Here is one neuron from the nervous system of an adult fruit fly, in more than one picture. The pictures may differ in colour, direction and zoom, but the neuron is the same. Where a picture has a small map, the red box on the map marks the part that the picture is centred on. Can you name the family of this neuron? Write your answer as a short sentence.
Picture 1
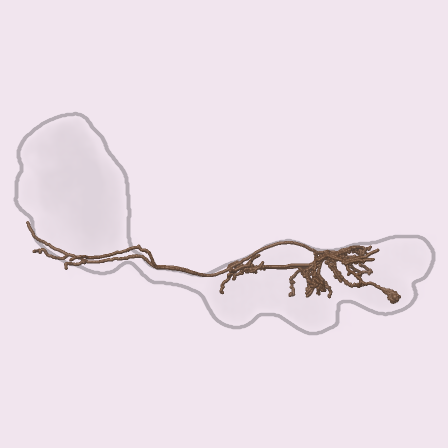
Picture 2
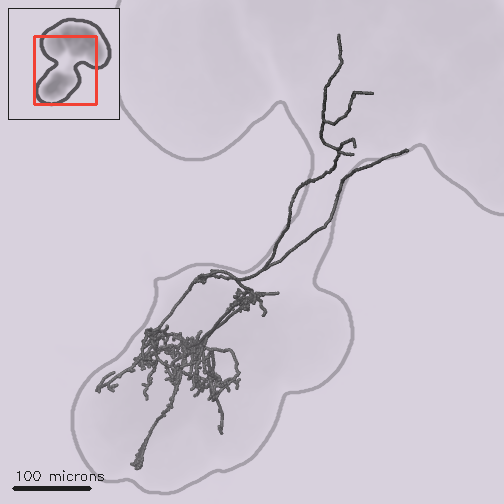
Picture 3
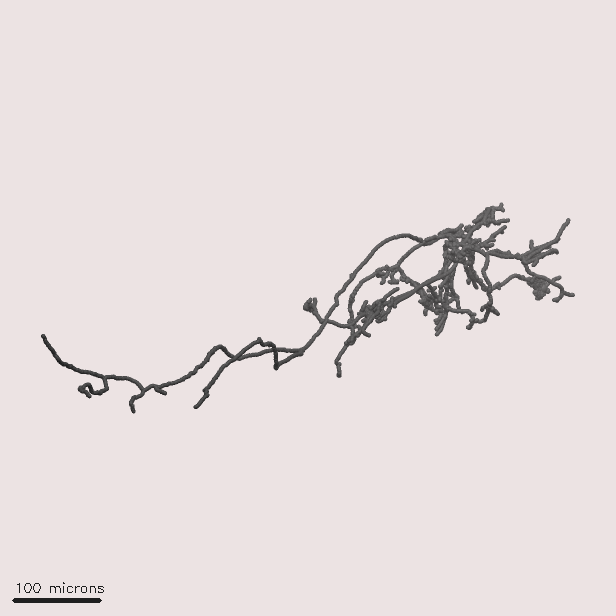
The family is hemilineage 00B.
